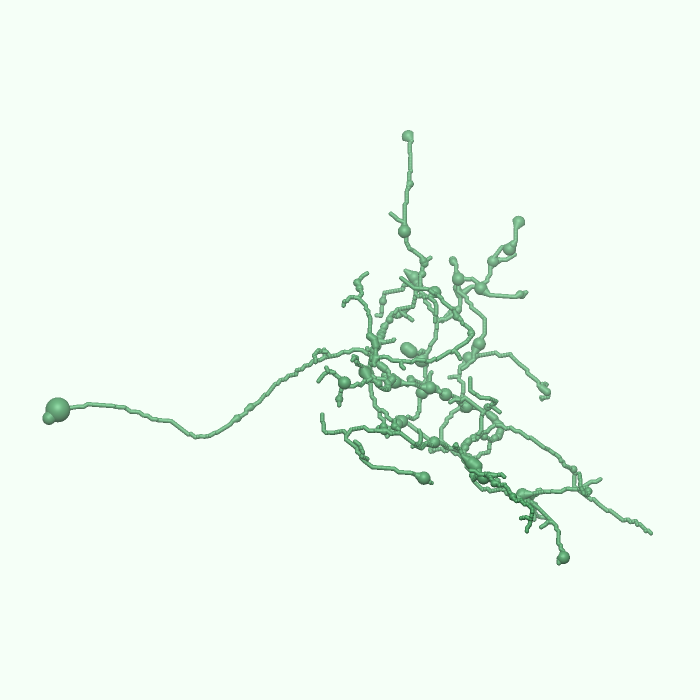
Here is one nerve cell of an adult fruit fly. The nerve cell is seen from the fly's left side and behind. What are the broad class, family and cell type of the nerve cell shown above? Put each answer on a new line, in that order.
central-brain intrinsic neuron
hemilineage TRdl_b
GNG383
